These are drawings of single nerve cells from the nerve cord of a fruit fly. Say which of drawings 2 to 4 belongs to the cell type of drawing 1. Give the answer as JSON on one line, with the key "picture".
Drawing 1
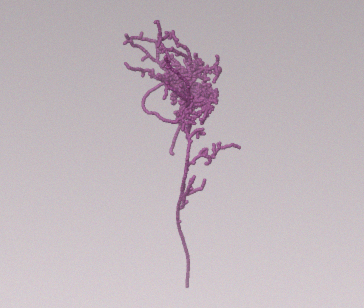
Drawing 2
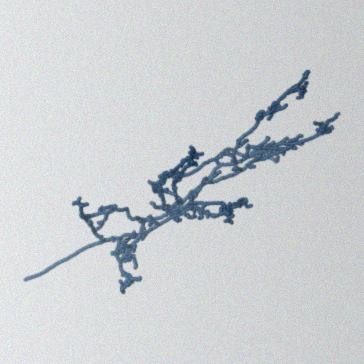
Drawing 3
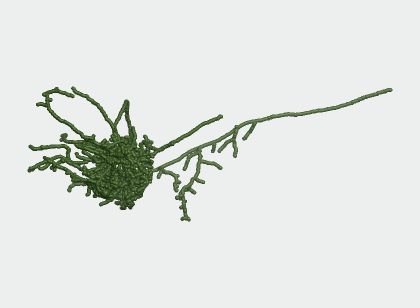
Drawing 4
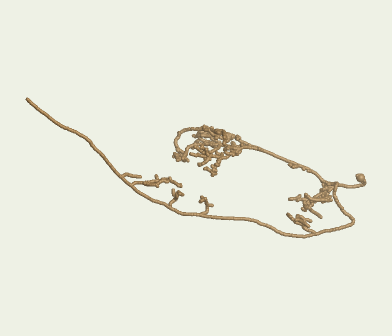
{"picture": 3}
